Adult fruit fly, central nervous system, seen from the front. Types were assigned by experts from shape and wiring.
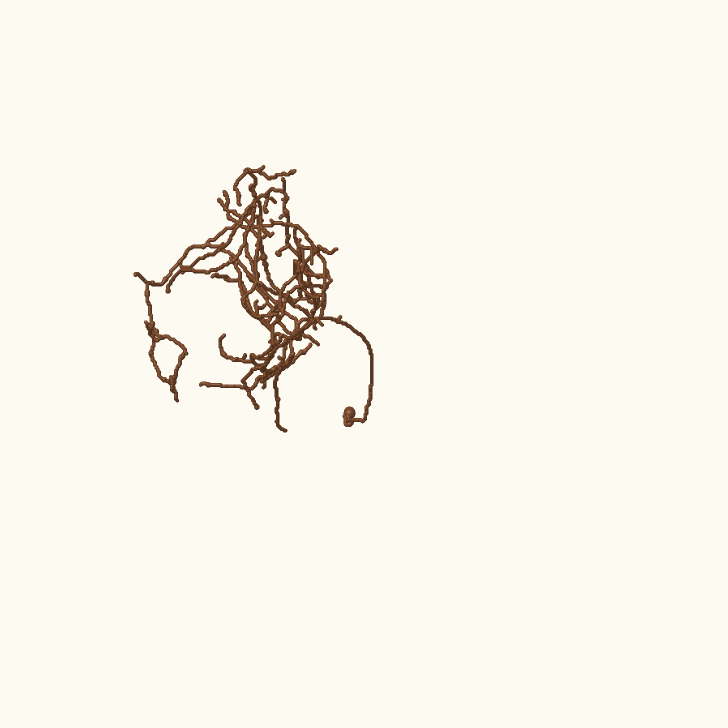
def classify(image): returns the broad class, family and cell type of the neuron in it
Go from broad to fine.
nerve-cord intrinsic neuron; hemilineage 04B; IN04B048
